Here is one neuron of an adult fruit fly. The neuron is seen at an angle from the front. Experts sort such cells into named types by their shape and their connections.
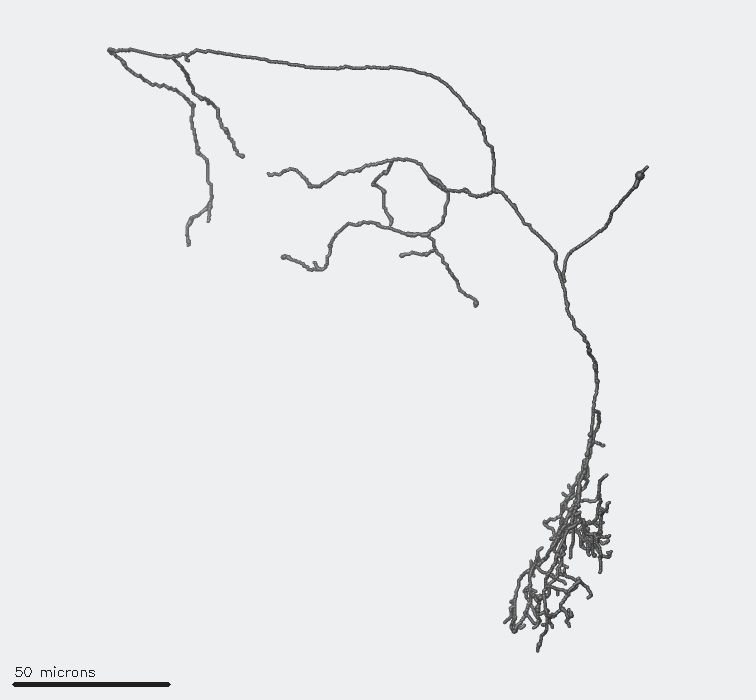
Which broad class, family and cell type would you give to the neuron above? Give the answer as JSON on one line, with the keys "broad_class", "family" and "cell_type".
{"broad_class": "visual projection neuron", "family": "hemilineage VPNp&v1_posterior", "cell_type": "LC36"}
